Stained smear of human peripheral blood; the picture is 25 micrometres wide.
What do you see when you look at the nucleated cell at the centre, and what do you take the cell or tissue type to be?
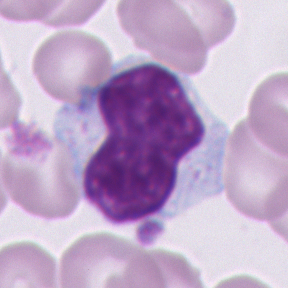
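The nucleus has a deep indentation on its left side, which gives it a waisted, kidney-like shape. Pale grey-blue cytoplasm forms a wider rim to the left and right of the nucleus than above and below it. A few fine reddish-violet granules lie within the cytoplasm. This is a large granular lymphocyte.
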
